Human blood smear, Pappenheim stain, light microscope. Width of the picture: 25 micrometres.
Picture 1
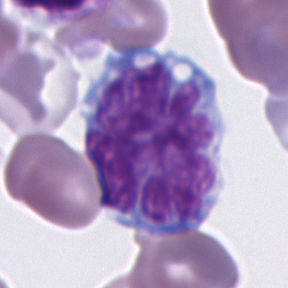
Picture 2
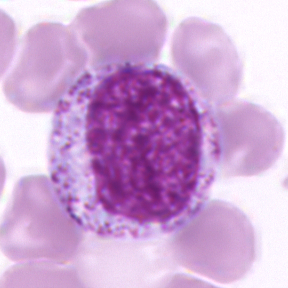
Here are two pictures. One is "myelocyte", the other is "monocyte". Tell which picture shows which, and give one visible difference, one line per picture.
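Picture 1: monocyte. No granules can be seen in the cytoplasm.
Picture 2: myelocyte. The cytoplasm is sprinkled with many small dark purple granules.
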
